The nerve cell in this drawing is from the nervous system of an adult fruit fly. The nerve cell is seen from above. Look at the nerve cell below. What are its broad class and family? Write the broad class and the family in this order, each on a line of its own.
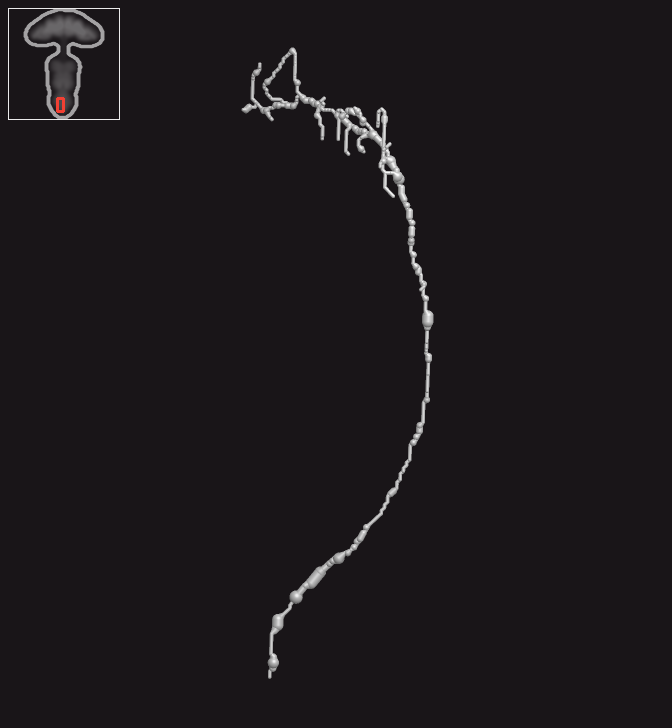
sensory neuron entering the nerve cord
class mechanosensory tactile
